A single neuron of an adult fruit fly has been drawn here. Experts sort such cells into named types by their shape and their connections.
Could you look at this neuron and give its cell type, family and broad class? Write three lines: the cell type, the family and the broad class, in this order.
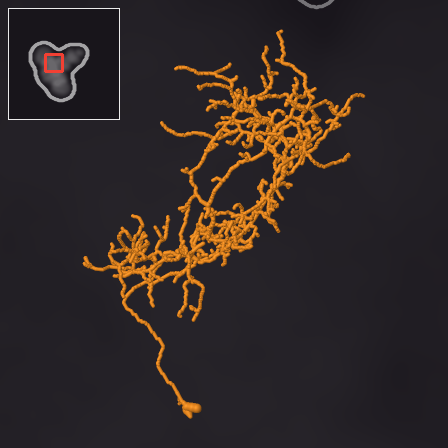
IN16B045
hemilineage 16B
nerve-cord intrinsic neuron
